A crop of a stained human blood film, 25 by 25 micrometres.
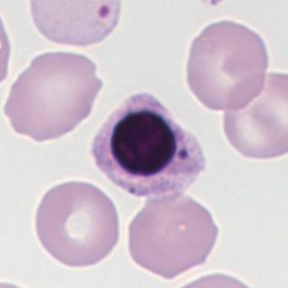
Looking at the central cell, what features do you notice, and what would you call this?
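The outline is somewhat angular rather than smoothly round. Chromatin is dense and dark purple, with little internal structure. A single small dark purple dot lies in the cytoplasm just right of the nucleus; no vacuoles are present. The cell is a normoblast.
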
